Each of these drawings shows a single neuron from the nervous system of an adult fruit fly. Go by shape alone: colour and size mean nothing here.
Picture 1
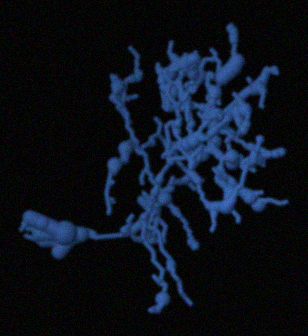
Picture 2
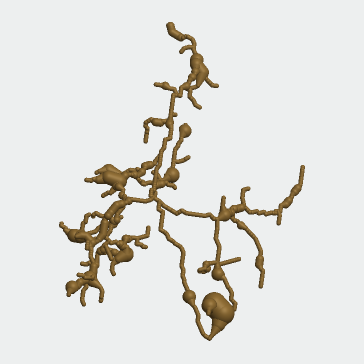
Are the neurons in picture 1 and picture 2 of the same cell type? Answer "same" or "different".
same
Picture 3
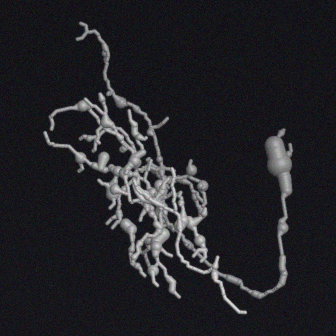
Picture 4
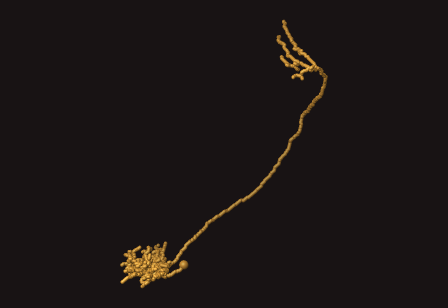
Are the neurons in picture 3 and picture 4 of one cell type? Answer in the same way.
different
